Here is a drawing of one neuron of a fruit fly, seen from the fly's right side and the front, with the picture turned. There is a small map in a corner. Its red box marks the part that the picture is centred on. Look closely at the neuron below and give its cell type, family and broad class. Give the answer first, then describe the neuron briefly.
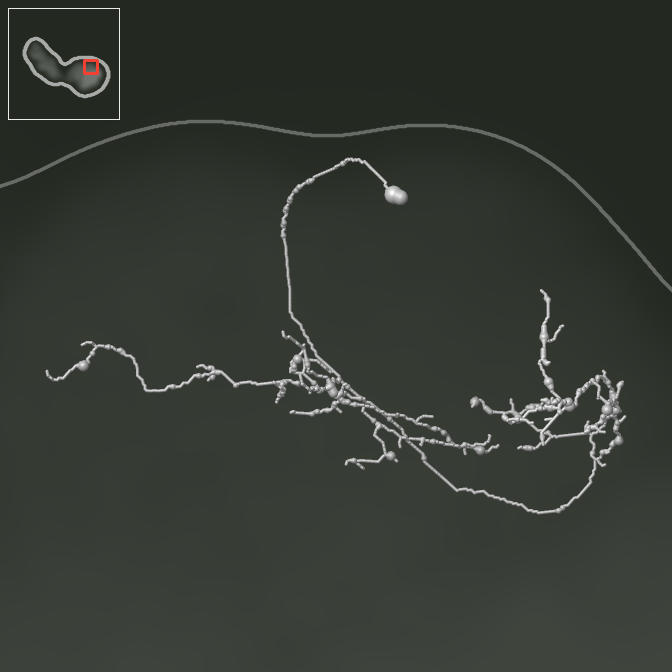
The cell type is CB1457. Its family is hemilineage SLPad1_posterior. This is a central-brain intrinsic neuron. The cell body can be seen at the top of the picture. Dozens of branch ends can be seen.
